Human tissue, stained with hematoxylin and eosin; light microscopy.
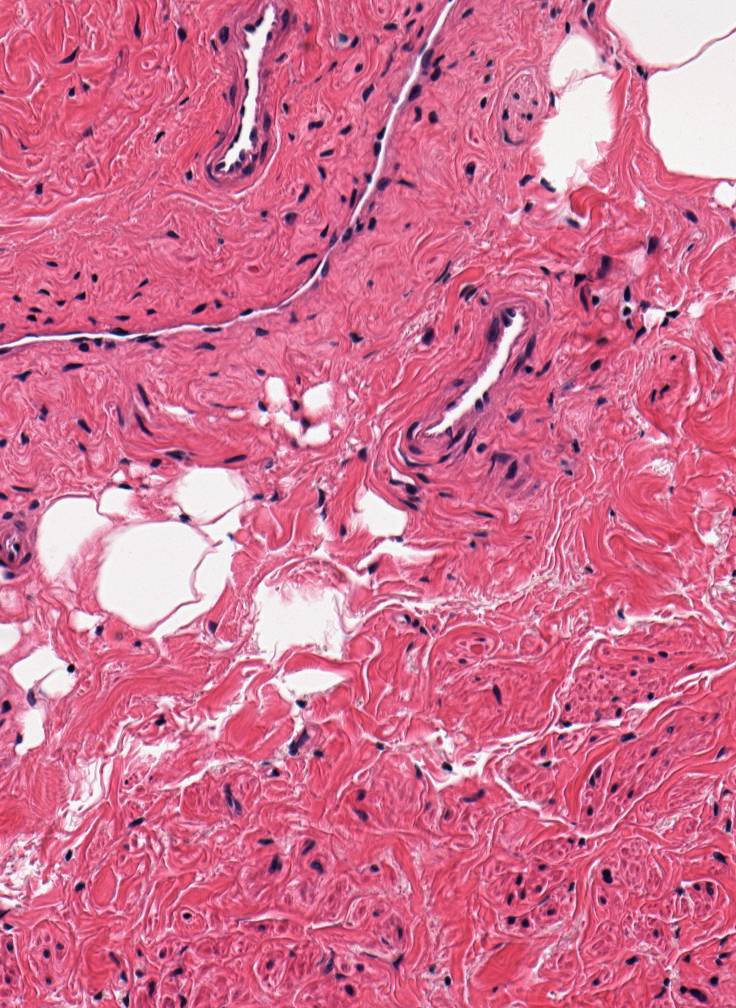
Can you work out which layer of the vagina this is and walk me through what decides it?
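What fills the field is dense connective tissue. Small, dark, spindle-shaped fibroblast nuclei lie sparsely between collagen bundles, which in the lower half gather into rounded, whorled groups cut in cross section.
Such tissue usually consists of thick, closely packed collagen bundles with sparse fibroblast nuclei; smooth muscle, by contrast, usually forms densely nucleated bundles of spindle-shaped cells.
Clusters of empty, rounded adipocyte spaces lie left of centre and in the upper right corner. A long, thin white crack runs diagonally from the left edge to the top edge across the upper field.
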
